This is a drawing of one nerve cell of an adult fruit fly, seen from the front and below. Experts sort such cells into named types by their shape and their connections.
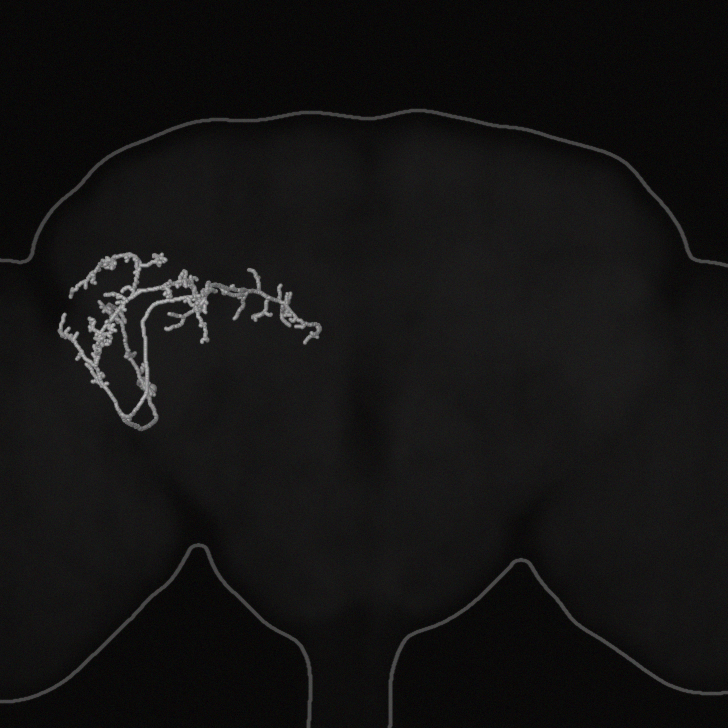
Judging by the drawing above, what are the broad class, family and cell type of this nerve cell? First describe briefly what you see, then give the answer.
As drawn here it is wider than it is tall. It is a central-brain intrinsic neuron. The family is hemilineage VLPp1. Its cell type is AVLP541.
